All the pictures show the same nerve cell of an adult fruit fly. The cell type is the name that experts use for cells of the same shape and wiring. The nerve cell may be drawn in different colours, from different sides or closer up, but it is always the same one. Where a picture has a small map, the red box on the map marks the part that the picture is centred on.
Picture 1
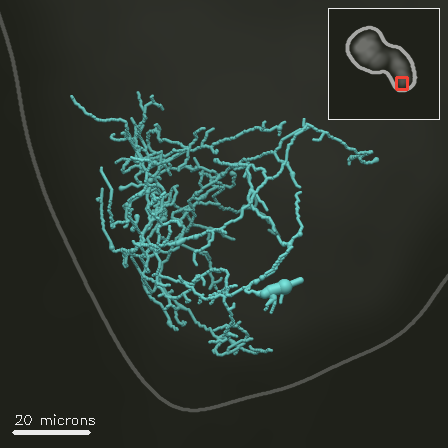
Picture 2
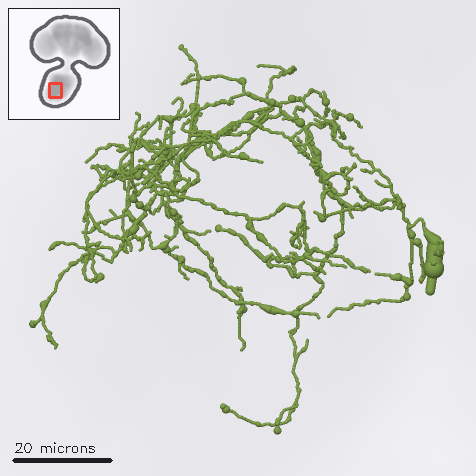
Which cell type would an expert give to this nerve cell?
INXXX326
